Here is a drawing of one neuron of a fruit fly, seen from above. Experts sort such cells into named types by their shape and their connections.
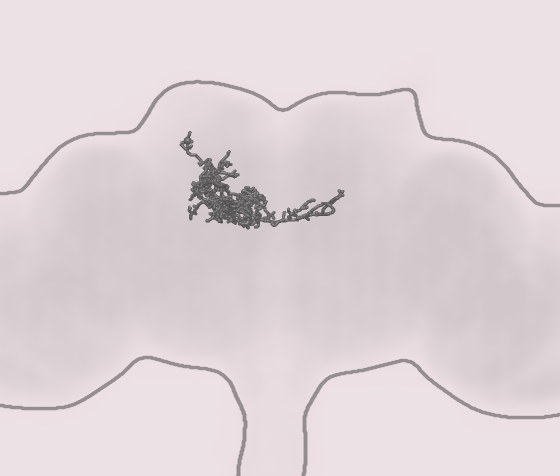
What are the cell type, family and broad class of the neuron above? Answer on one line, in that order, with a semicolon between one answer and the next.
GNG217; hemilineage TRdl_b; central-brain intrinsic neuron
